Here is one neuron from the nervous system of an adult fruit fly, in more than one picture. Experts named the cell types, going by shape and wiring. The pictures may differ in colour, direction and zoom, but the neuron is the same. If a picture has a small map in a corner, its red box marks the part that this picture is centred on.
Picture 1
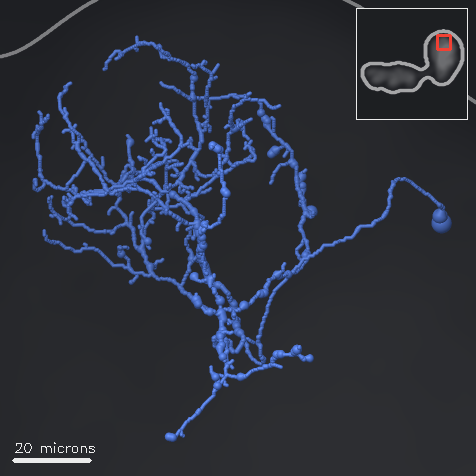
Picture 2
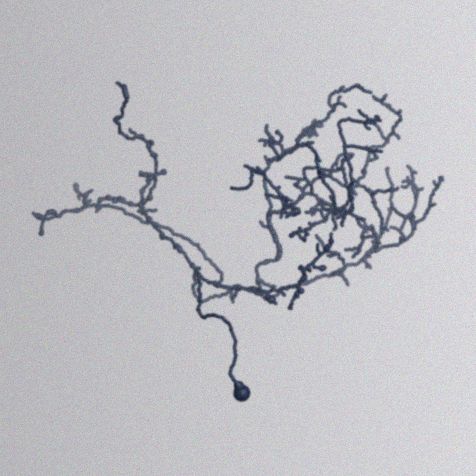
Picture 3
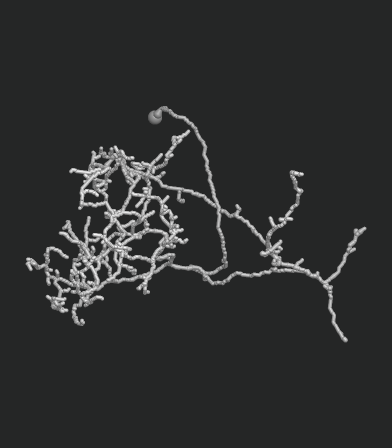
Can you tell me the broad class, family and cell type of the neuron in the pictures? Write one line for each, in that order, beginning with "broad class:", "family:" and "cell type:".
broad class: central-brain intrinsic neuron
family: hemilineage VLPd1
cell type: CB3869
